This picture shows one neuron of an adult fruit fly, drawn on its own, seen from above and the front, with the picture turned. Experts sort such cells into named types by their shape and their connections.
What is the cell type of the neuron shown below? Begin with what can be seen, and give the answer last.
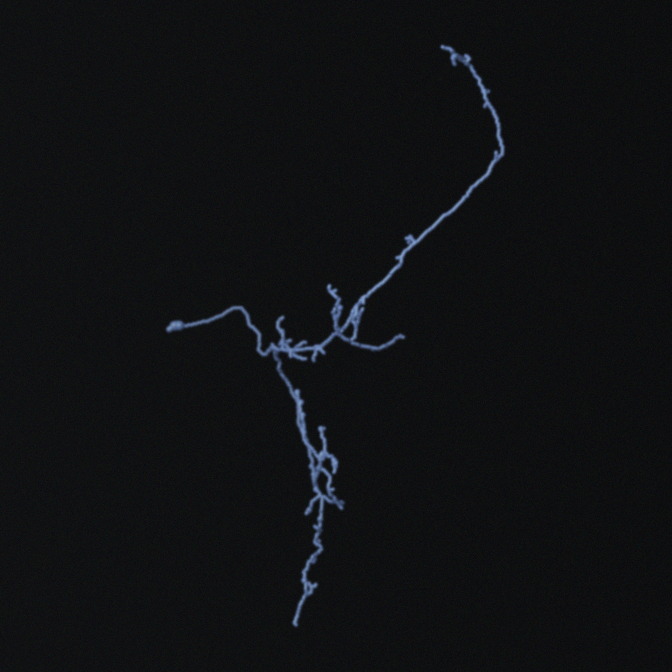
As drawn here it is taller than it is wide. Its broad class is central-brain intrinsic neuron. Its cell type is CB1876.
